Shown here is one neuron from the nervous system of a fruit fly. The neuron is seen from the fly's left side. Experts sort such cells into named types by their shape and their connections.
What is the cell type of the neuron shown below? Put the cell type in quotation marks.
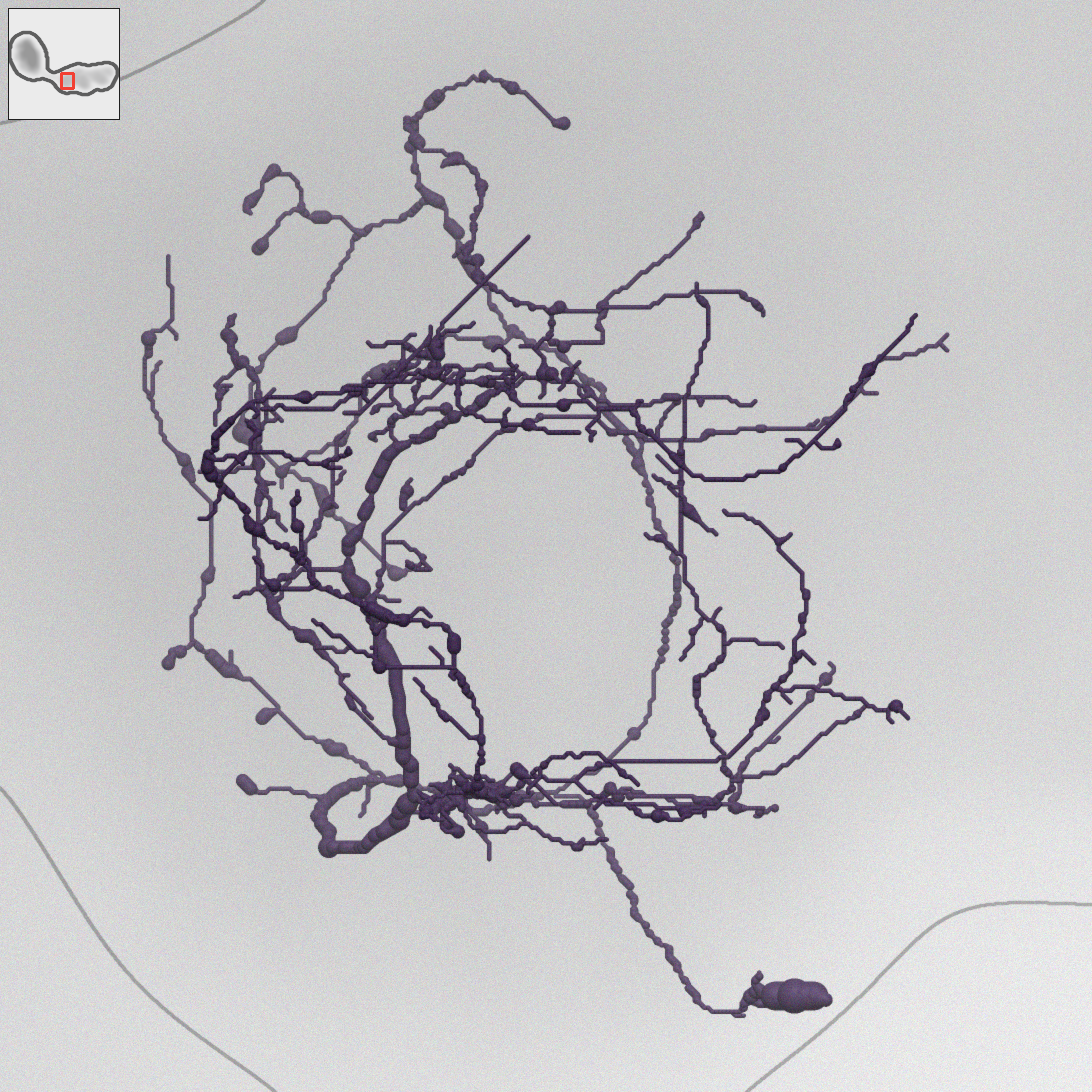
"IN04B021"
